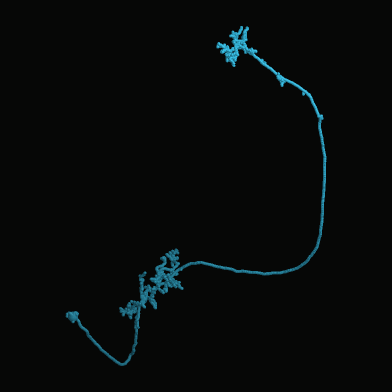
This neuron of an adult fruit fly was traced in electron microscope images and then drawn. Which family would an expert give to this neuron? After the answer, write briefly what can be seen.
Its family is Tm. Its broad class is optic-lobe intrinsic neuron. As drawn here it is taller than it is wide.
